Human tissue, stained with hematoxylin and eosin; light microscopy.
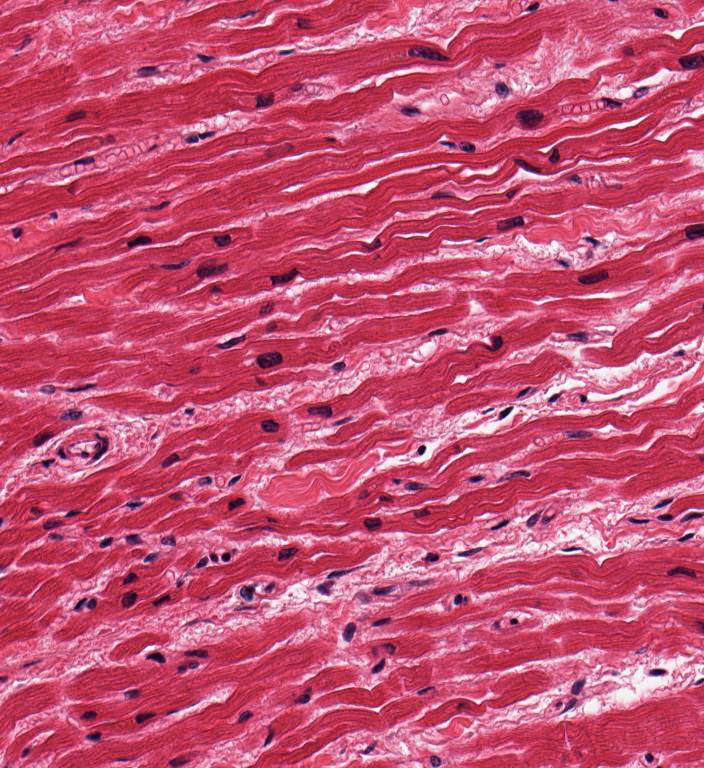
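Atrial appendage of the heart. The fibres look wavy and in places branch and rejoin neighbours rather than running as separate straight strands. Muscle nuclei, oval and dark purple, lie singly within fibres, not against their edges. Between fibres is a pale, loose, wispy stroma with scattered small, thin, dark elongated nuclei. About halfway down the left edge, a small vessel in cross section shows a round concentric wall.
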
